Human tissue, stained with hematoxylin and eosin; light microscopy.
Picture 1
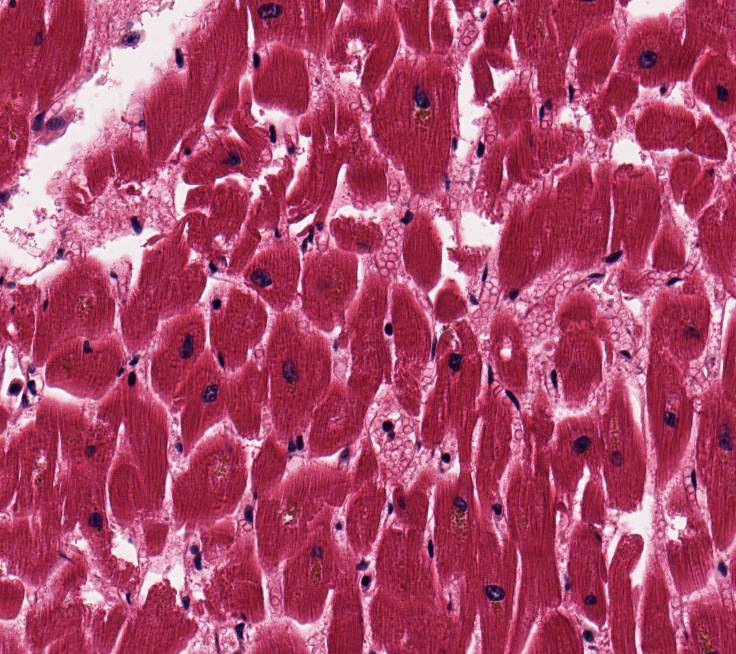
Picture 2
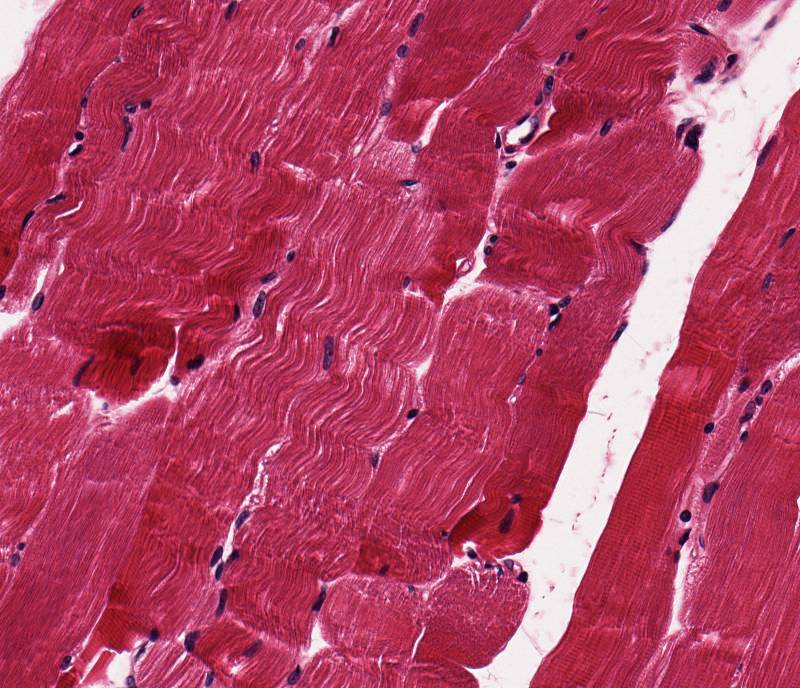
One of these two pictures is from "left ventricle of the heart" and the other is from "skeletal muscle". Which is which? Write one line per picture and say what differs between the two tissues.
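Picture 1 shows tissue from the left ventricle of the heart. Small yellow-brown granules lie clustered beside the central nucleus in many fibres.
Picture 2 shows tissue from the skeletal muscle. The nuclei are small, dark and elongated and lie at the edges of the fibres, not in their centres.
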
